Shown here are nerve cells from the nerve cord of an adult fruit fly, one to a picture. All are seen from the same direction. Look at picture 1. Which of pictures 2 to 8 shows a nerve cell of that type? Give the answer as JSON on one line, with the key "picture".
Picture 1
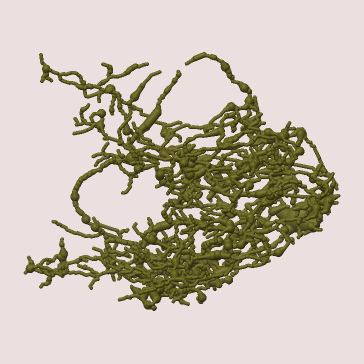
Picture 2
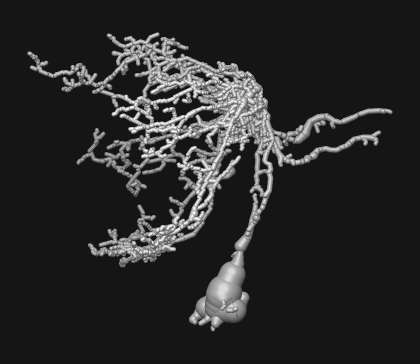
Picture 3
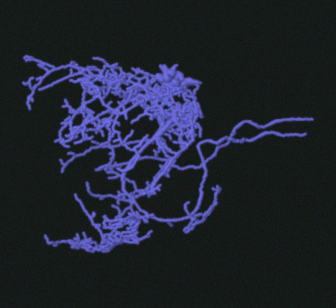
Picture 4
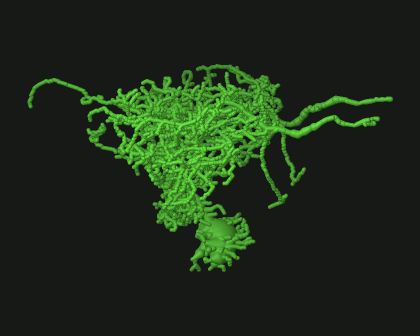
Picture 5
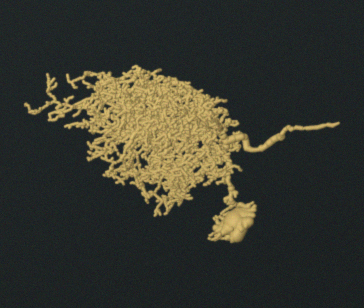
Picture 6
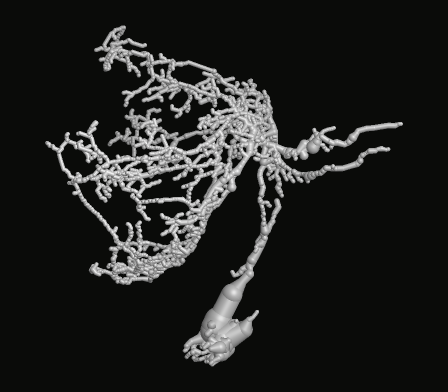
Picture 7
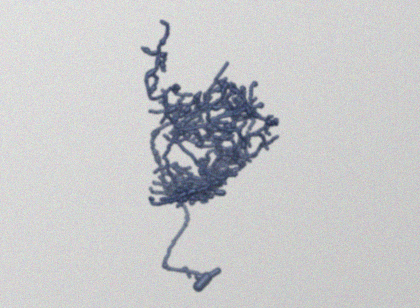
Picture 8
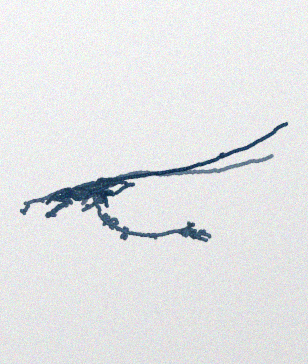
{"picture": 7}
